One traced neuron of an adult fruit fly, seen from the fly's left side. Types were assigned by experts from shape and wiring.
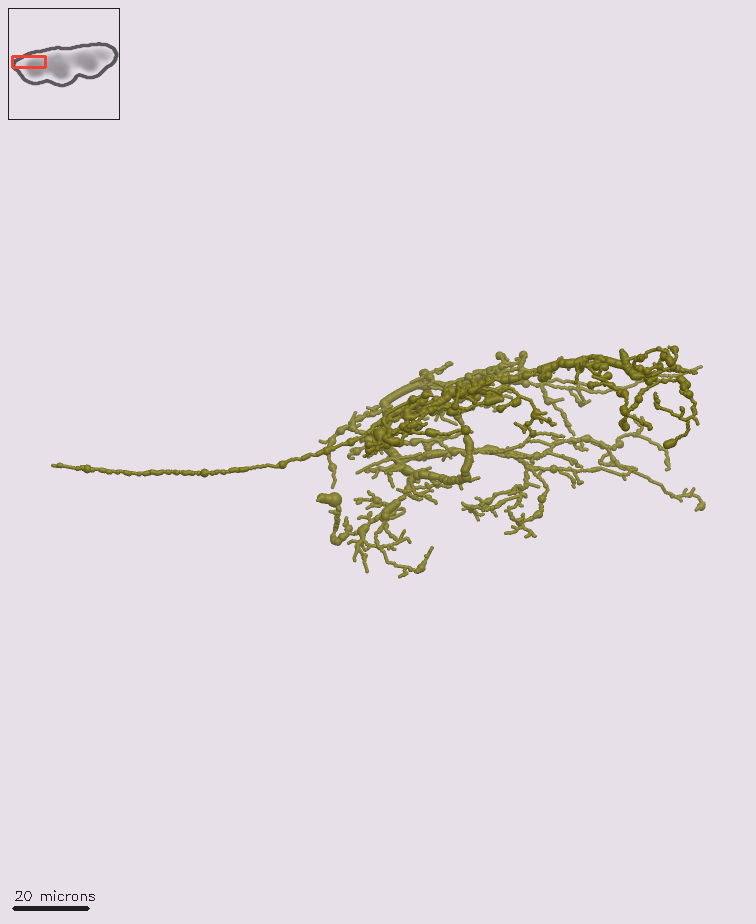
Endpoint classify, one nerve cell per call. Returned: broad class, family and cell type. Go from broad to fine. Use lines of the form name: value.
broad class: ascending neuron
family: hemilineage 18B
cell type: AN18B023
